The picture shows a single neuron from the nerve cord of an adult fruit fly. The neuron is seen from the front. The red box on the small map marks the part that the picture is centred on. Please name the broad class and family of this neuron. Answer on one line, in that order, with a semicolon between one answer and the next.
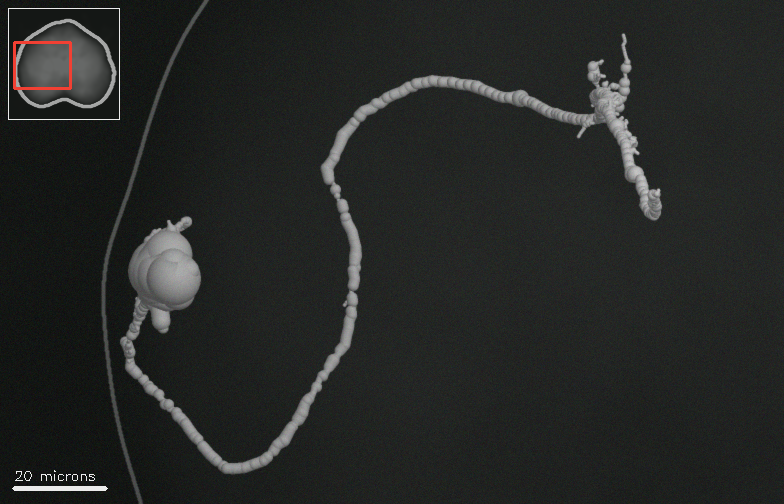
ascending neuron; hemilineage 09A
